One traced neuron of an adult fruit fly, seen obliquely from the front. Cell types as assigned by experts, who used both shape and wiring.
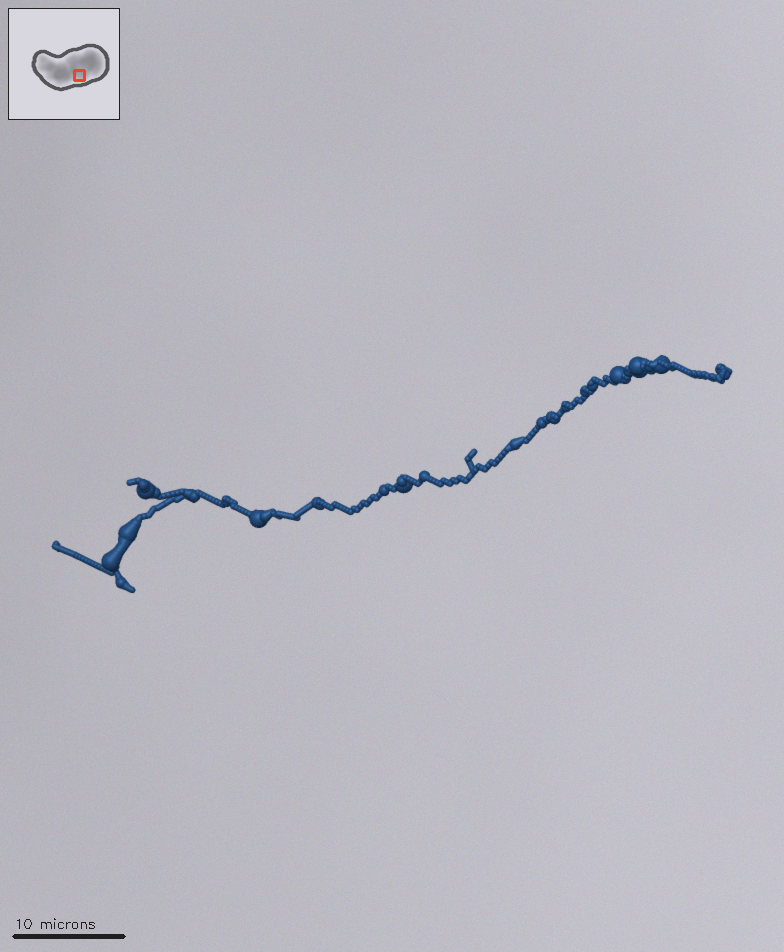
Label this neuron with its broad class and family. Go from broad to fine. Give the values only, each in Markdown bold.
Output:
**sensory neuron entering the brain**, **class mechanosensory**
